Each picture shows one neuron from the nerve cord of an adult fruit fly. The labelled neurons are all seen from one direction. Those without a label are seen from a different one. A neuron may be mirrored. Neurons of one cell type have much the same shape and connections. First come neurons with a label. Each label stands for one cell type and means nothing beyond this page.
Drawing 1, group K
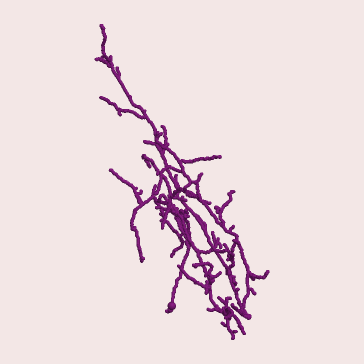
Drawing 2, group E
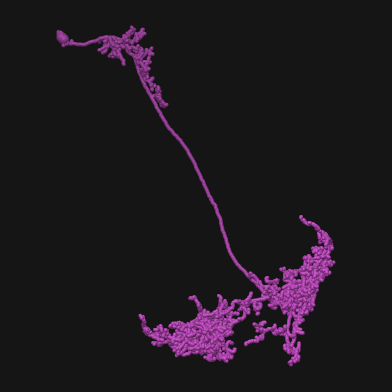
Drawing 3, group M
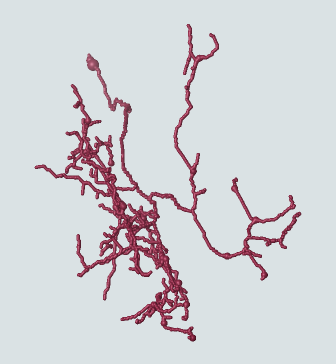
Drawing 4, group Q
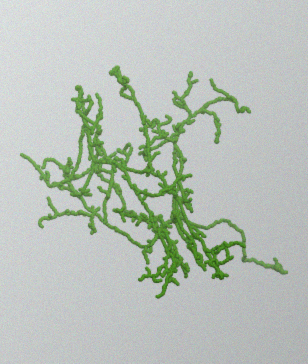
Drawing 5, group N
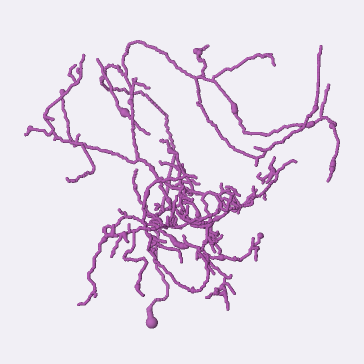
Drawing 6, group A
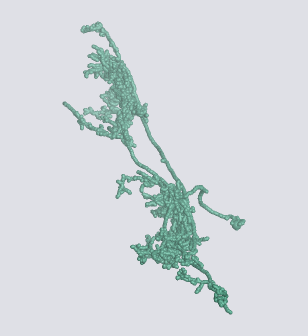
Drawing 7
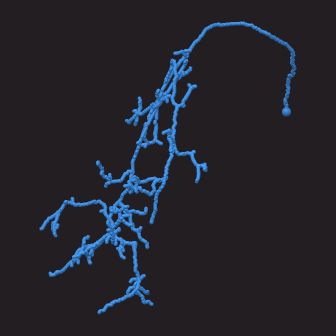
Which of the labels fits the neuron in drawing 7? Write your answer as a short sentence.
It belongs to group N.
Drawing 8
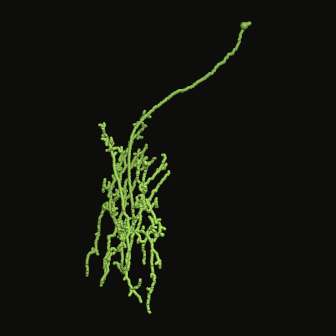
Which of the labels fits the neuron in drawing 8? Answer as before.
It belongs to group M.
